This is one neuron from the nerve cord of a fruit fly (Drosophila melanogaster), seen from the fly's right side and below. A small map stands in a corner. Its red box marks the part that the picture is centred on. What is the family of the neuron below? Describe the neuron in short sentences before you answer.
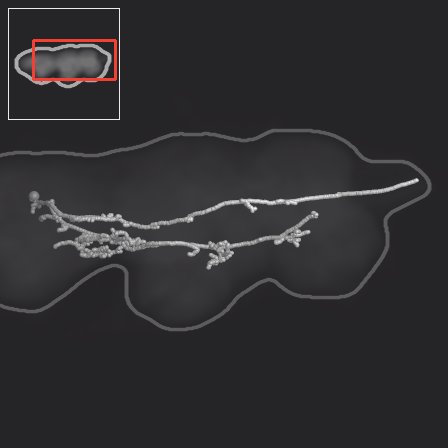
As drawn here it is more than twice as wide as it is tall. This is an ascending neuron. Its family is hemilineage 23B.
